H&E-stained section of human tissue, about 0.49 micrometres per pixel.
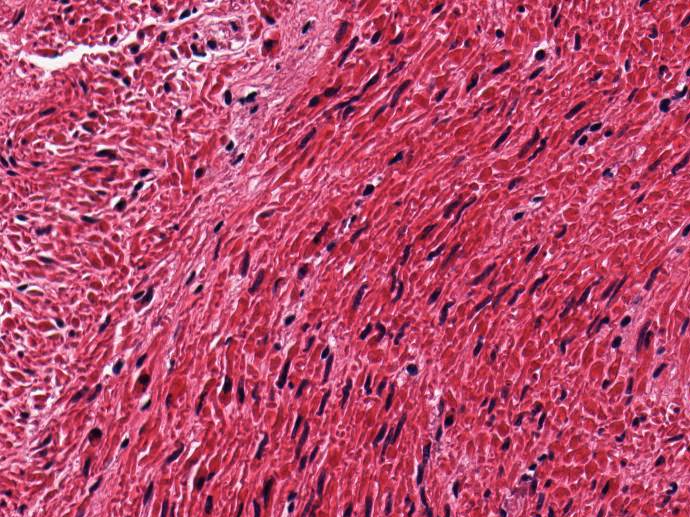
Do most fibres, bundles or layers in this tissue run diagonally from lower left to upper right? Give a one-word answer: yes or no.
Yes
